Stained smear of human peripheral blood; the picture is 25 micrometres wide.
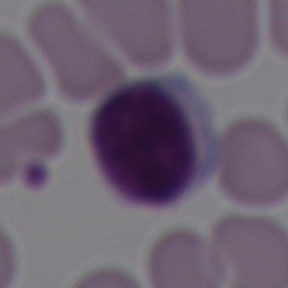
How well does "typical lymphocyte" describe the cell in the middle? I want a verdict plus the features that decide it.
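Yes, that's a typical lymphocyte rather than a normoblast. The cytoplasm settles it: a narrow, pale bluish crescent along the right side.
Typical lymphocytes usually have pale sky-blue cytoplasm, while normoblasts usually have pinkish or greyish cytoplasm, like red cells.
The nucleus, about 10 by 8 micrometres, is oval in outline.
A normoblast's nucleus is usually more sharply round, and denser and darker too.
The chromatin stains dark purple and dense.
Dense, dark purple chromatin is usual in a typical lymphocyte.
Alone, that doesn't cleanly separate the two. Neither granules nor vacuoles show in the cytoplasm.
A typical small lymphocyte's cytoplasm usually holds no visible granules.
The cell is about 12 micrometres across with a smooth, rounded outline, and the nucleus fills about 70% of its area.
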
